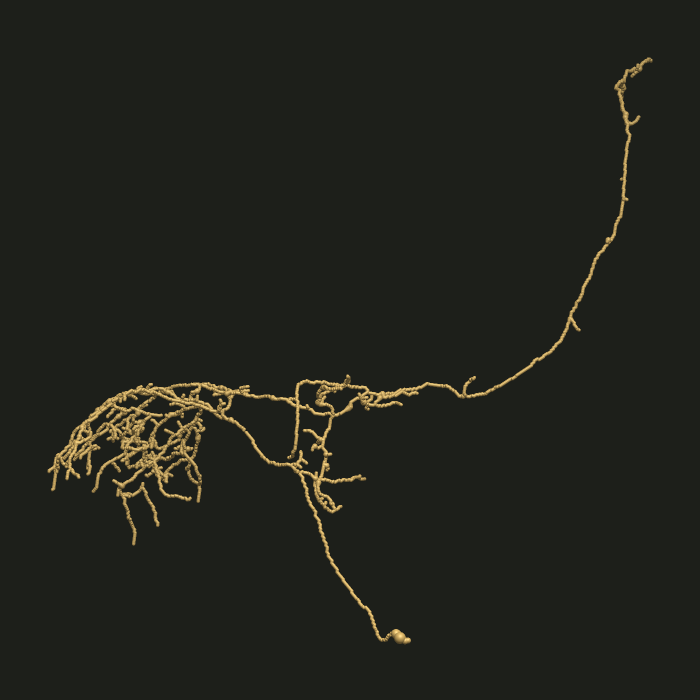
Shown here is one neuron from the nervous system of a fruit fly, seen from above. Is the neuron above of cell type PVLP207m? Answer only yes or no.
no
